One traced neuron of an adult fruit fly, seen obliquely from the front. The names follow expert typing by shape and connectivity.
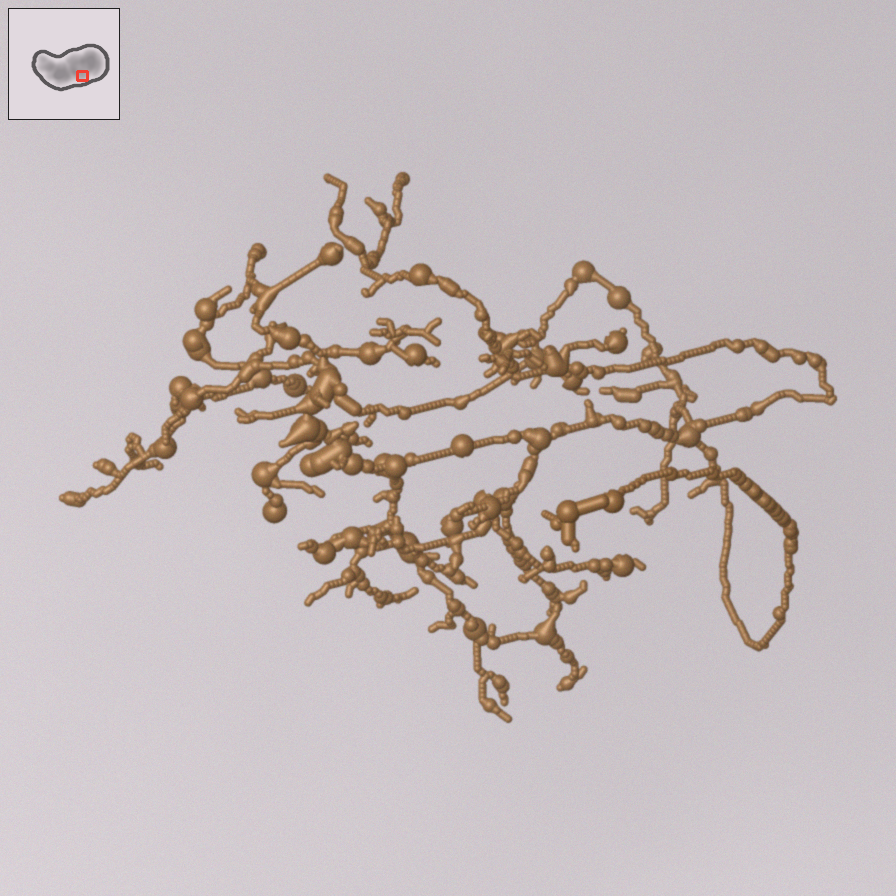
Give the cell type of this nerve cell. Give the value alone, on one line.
GNG441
